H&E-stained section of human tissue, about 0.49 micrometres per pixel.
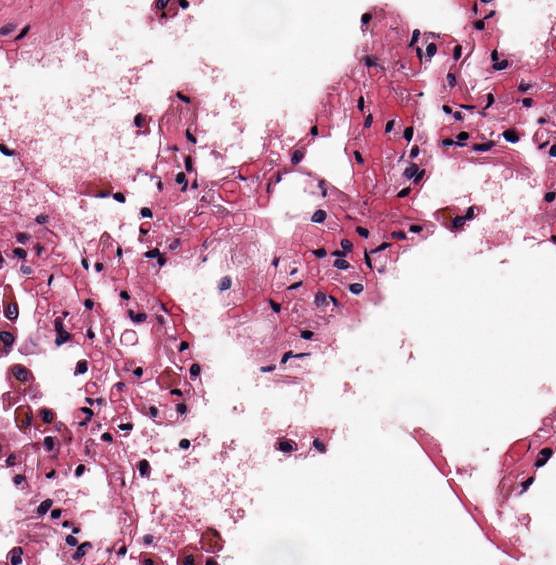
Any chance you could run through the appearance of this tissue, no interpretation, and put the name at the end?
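I see a lacy network of thin, branching strands separated by large empty spaces. Within those spaces there are wisps of pale pink flocculent material. I find no fat cells in the field. At the lower right, a thin detached strip of tissue lies isolated in the empty space. This is lung.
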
